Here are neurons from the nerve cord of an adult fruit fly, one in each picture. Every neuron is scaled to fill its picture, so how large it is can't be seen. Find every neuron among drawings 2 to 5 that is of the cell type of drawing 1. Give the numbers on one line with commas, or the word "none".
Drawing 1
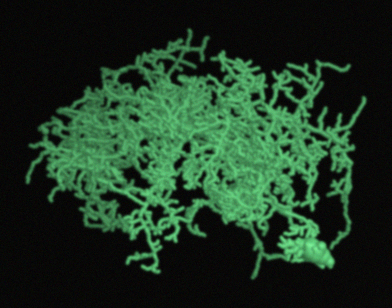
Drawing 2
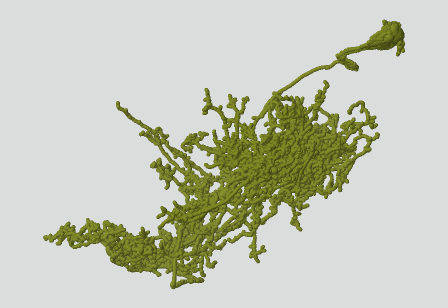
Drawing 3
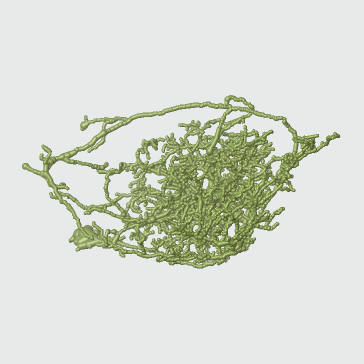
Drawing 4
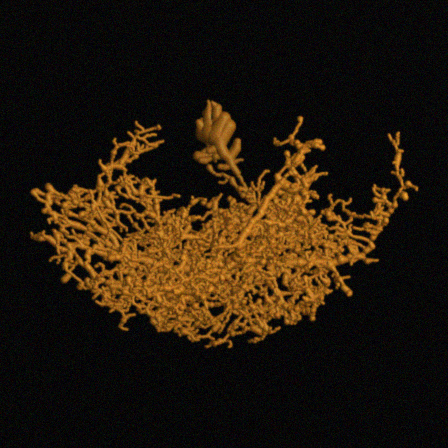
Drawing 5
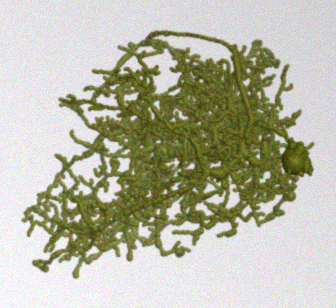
4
